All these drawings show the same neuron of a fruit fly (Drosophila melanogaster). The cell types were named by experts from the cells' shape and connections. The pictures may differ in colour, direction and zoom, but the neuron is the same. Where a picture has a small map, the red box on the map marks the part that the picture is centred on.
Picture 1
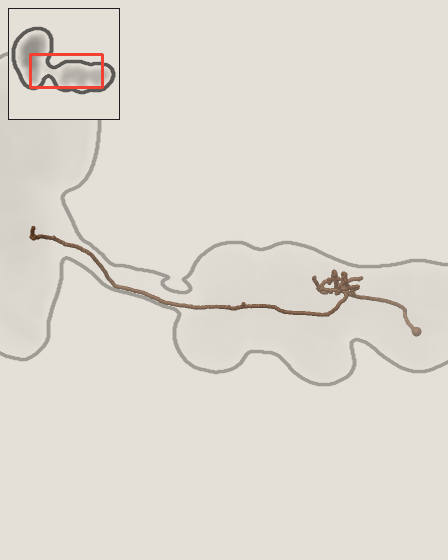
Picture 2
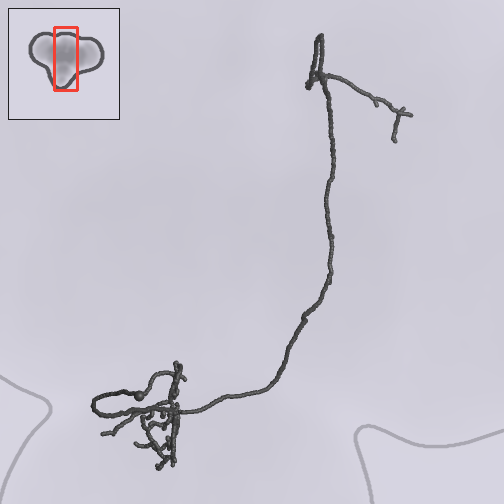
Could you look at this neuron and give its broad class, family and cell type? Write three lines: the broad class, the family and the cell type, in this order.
ascending neuron
hemilineage 07B
AN07B072_f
